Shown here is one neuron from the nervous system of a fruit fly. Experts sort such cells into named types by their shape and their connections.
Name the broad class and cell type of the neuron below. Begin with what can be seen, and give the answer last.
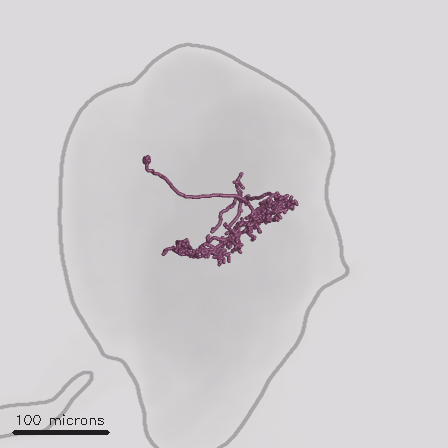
From left to right in the picture it spans about 160 microns. In this view it is wider than it is tall. This is a central-brain intrinsic neuron. It is of cell type LAL194.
